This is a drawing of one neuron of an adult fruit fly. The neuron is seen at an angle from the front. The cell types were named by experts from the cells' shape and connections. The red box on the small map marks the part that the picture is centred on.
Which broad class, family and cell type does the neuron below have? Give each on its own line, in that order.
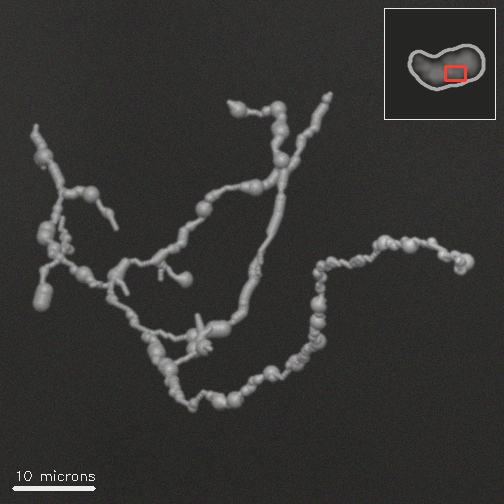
sensory neuron entering the brain
class mechanosensory
JO-EV3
